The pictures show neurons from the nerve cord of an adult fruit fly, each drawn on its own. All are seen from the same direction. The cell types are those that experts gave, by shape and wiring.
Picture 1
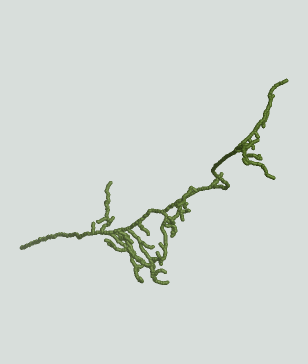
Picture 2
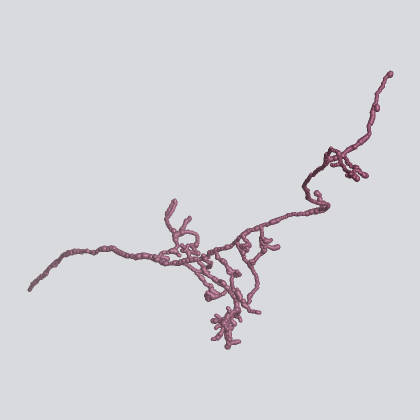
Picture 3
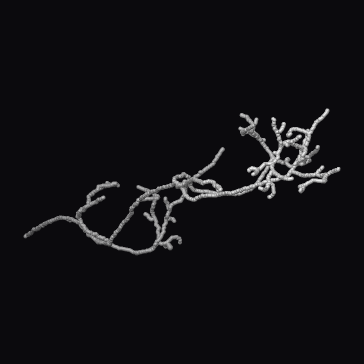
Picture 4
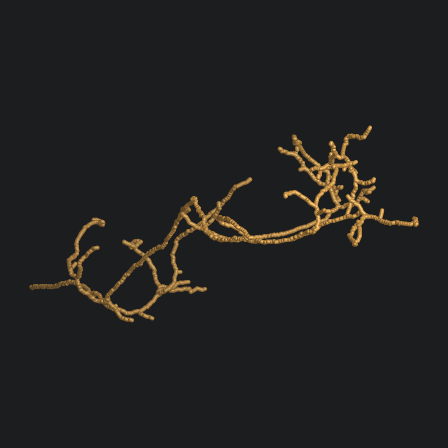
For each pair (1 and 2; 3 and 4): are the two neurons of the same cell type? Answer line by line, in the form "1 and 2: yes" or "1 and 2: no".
1 and 2: yes
3 and 4: yes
